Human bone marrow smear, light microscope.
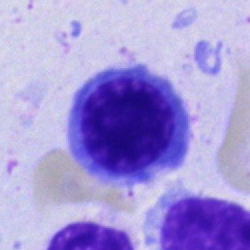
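Erythroblast, here at the centre of a stained bone marrow smear. Take your time with the nucleus: its chromatin is dark purple and coarsely clumped, and you can find small paler patches between the clumps. Around it, the cytoplasm makes a narrow rim of deep blue, and you will find no granules in it. The cell itself is roughly round, with a smooth edge.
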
